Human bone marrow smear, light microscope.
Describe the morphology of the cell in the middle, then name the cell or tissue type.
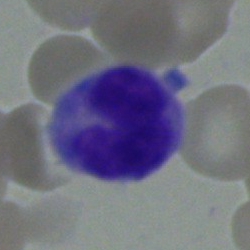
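Let's start with the shape: the outline is roughly round. Now see how the nucleus fills most of the cell, with a deep notch cutting in from the left side. Its chromatin stains dark purple and looks dense. What you're looking at is a monocyte.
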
